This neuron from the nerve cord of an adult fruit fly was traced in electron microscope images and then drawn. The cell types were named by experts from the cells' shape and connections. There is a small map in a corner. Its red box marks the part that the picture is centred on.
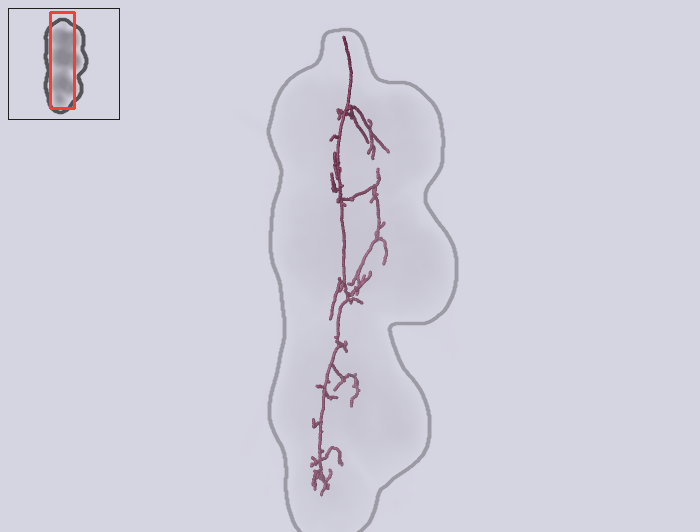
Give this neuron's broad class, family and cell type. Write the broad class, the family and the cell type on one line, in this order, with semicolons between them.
descending neuron; DNg; DNg22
